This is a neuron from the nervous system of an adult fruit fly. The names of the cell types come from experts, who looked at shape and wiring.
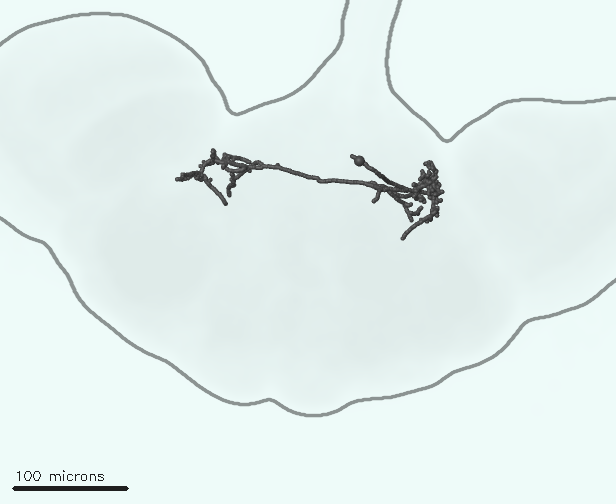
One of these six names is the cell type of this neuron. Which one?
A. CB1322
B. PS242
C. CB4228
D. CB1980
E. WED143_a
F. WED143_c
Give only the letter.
A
